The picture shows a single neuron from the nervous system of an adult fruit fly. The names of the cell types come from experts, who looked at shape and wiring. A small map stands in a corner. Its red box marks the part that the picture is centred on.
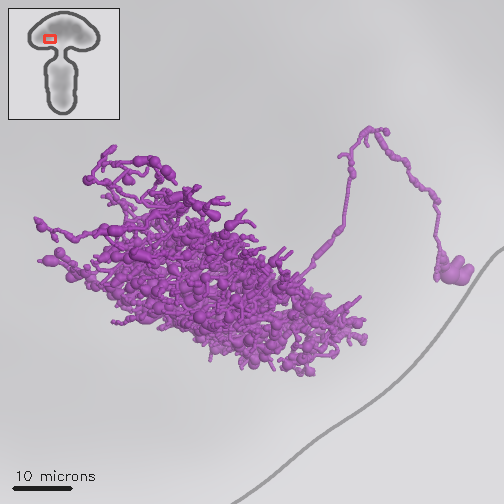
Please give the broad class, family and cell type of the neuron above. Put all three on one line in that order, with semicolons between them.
optic-lobe intrinsic neuron; Li; Li17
